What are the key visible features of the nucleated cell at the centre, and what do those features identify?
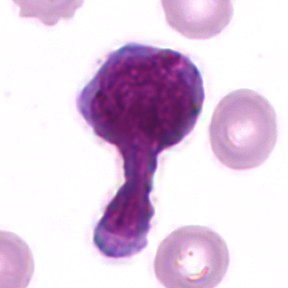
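Checking the shape first: at the bottom, the stalk widens into a club-shaped end. Next, the chromatin shows a network of strands rather than a smooth, even stain. Then the cytoplasm: no distinct granules are visible, and no clear vacuoles are seen anywhere in the cell. Conclusion: an atypical promyelocyte.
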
